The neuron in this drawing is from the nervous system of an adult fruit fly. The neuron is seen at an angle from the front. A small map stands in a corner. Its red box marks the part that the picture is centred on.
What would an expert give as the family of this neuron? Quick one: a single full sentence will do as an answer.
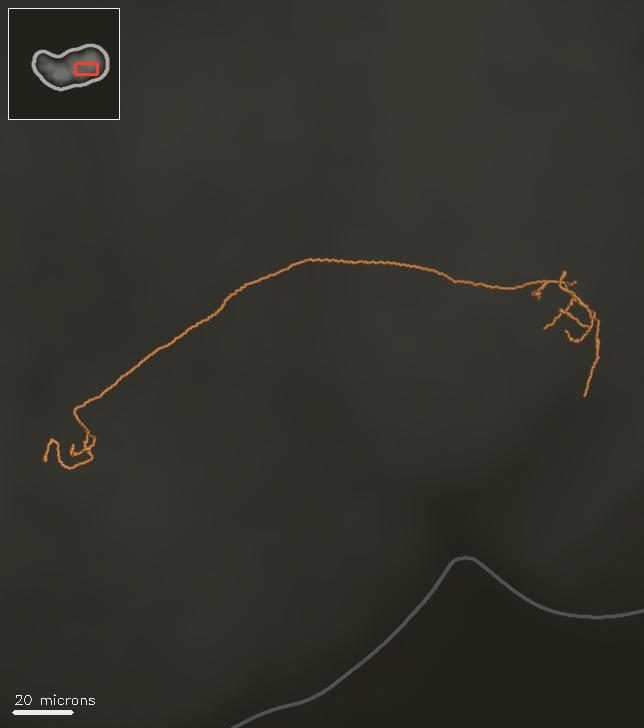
The family of this particular neuron is class olfactory.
